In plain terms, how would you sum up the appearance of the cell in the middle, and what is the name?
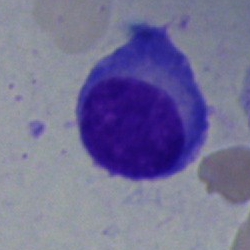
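Look first at the cytoplasm: it is deep blue, and its widest band sits above the nucleus. Just above the nucleus, you can see a paler blue zone within it. Notice that there are no granules in the cytoplasm, and no vacuoles either. So this cell is a plasma cell.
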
